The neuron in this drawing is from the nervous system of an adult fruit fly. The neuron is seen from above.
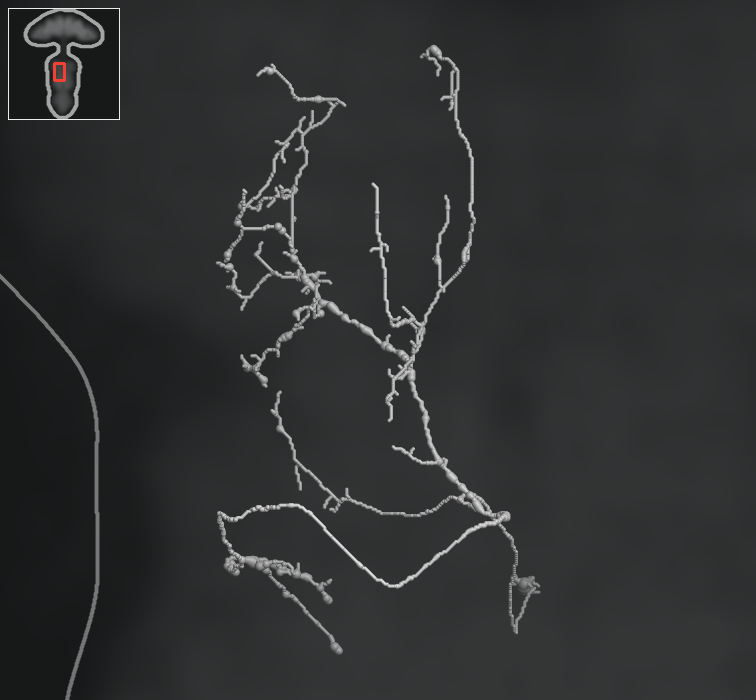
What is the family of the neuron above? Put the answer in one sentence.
The family is hemilineage 02A.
